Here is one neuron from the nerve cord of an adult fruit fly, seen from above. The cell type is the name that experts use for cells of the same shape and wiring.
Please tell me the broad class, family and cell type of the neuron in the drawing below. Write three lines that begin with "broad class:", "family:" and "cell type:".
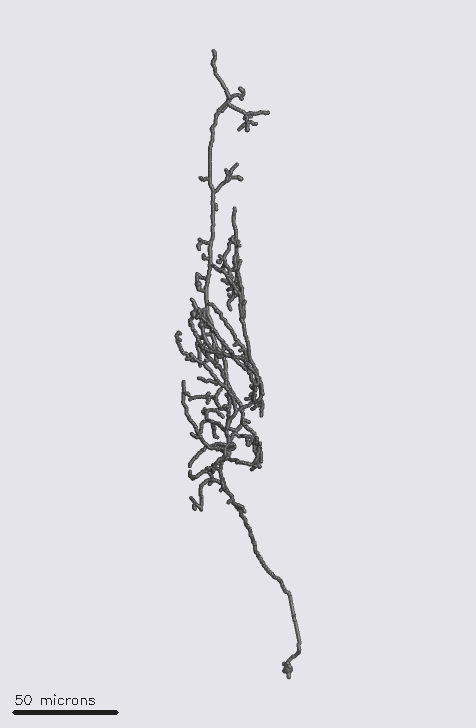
broad class: nerve-cord intrinsic neuron
family: hemilineage 16B
cell type: IN16B047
